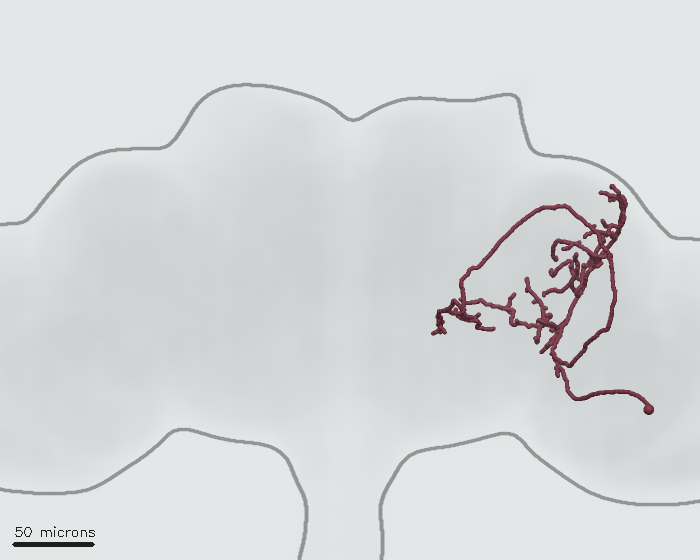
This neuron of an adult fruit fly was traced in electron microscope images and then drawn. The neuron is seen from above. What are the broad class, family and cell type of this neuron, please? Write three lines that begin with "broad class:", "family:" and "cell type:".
broad class: central-brain intrinsic neuron
family: hemilineage VPNp&v1_posterior
cell type: CL252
